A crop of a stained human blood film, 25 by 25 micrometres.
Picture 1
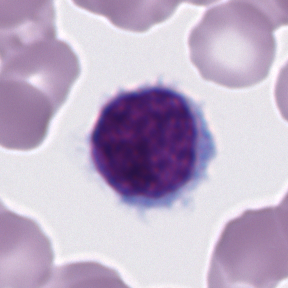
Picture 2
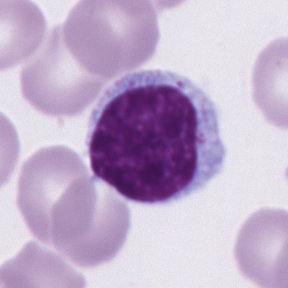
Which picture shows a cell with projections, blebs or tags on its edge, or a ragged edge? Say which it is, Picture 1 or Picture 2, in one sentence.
The rough outline belongs to the cell in picture 1.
